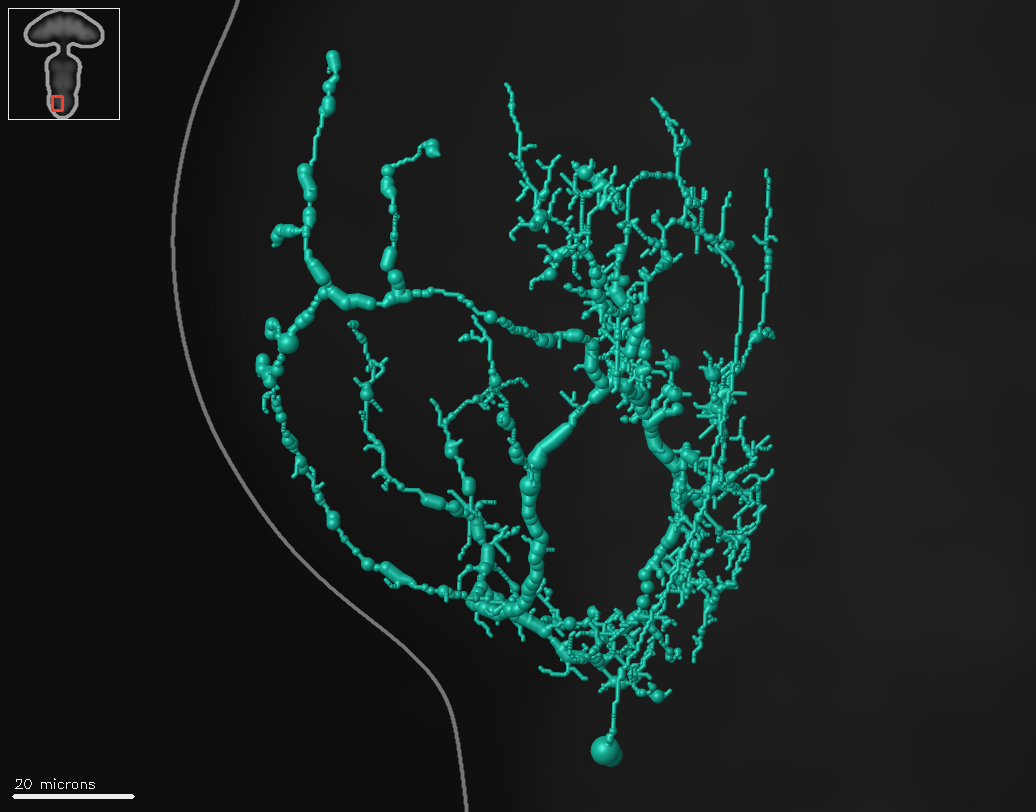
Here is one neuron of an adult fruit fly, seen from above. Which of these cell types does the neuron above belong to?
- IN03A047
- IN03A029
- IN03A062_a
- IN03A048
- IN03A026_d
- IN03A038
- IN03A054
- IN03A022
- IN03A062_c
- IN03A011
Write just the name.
IN03A026_d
